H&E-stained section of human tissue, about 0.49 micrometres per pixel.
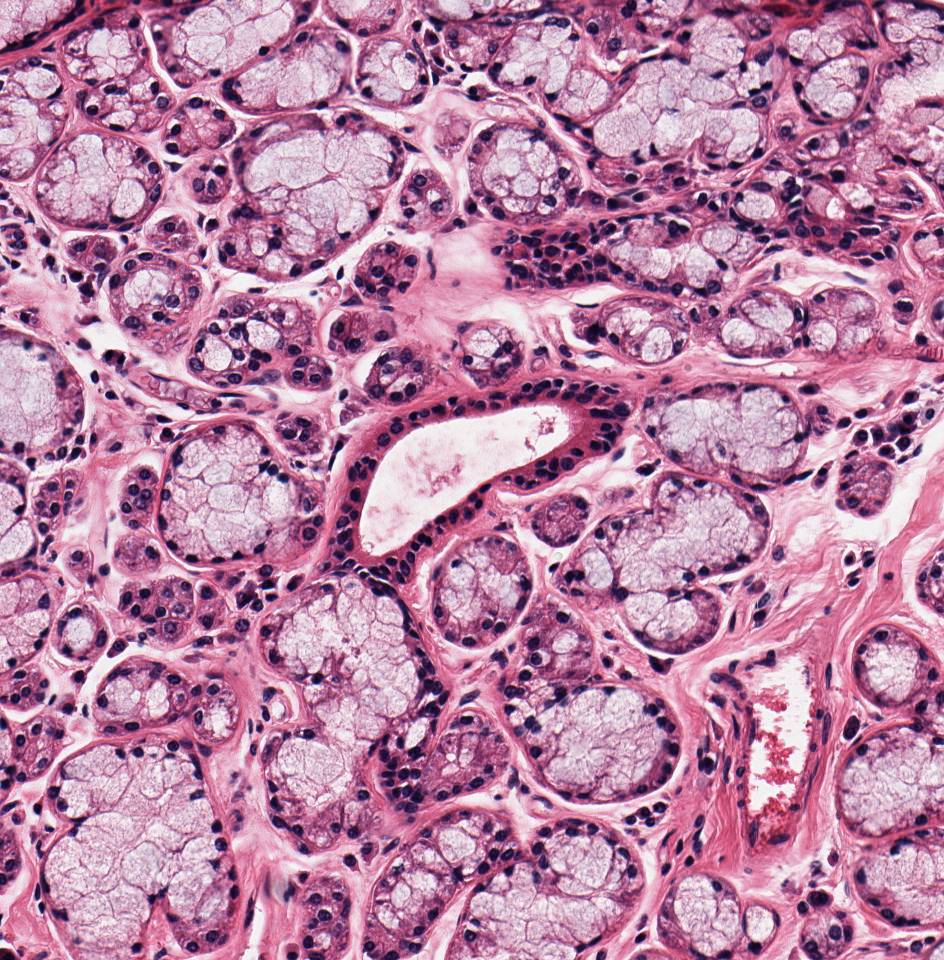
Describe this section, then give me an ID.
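Look first at the glandular units: most have pale, foamy, bubbly cytoplasm, with small, dark nuclei flattened against each unit's outer edge. Among them sit smaller clusters of cells with pink granular cytoplasm and round nuclei. In the stroma above the central duct lies a small cluster of densely packed dark round nuclei, likely lymphocytes. The tissue is minor salivary gland.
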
